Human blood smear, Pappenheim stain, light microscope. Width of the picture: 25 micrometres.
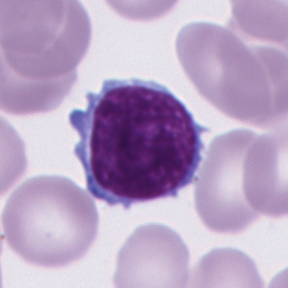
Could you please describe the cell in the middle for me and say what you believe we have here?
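The cell is about 12 micrometres across, and its border is ragged, with many small, fine projections. Its nucleus is round in outline, about 10 micrometres across, and fills about 80% of the cell's area. The cytoplasm forms only a narrow rim around the nucleus, and this rim is wider on the left side than on the right. The chromatin is dark purple and coarsely clumped, with small paler spots lying between the clumps. The cell is a typical lymphocyte.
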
